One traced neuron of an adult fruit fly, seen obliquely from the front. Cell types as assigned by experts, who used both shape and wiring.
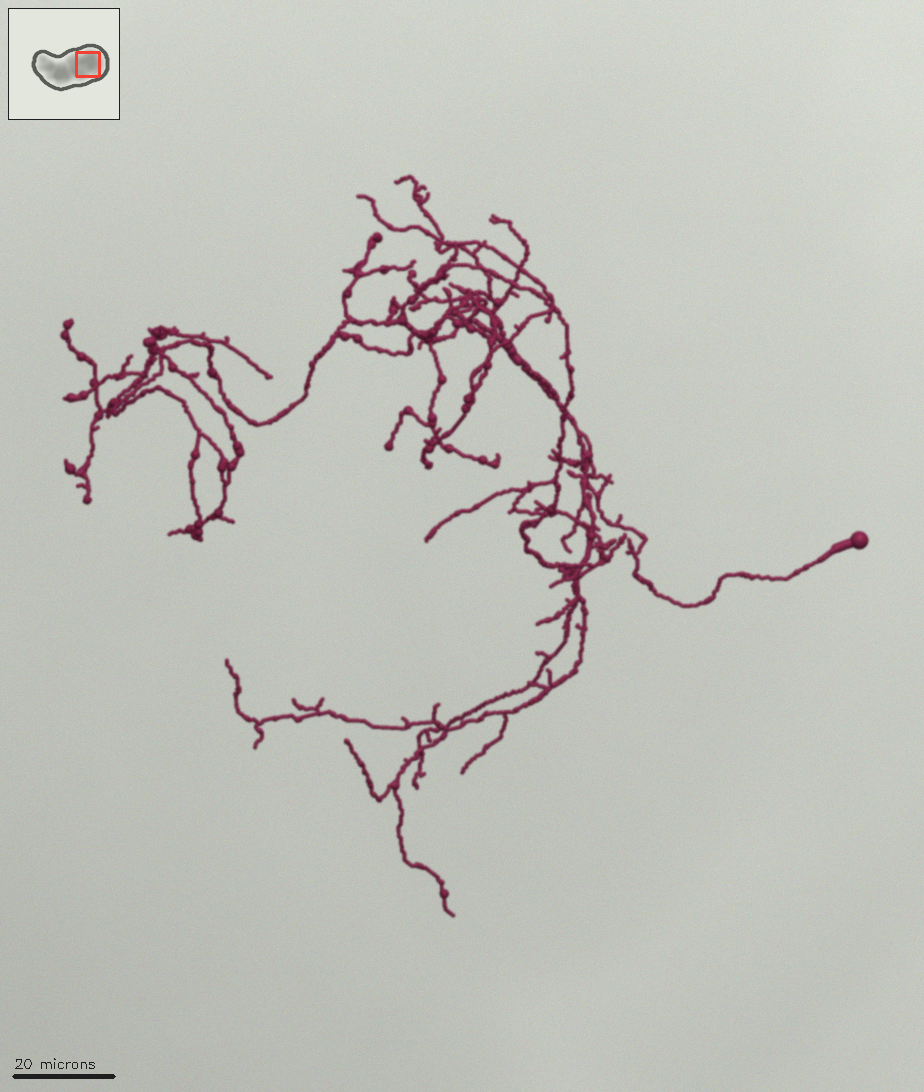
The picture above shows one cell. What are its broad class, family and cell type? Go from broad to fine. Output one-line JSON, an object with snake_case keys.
{"broad_class": "central-brain intrinsic neuron", "family": "hemilineage CREl1", "cell_type": "CRE066"}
